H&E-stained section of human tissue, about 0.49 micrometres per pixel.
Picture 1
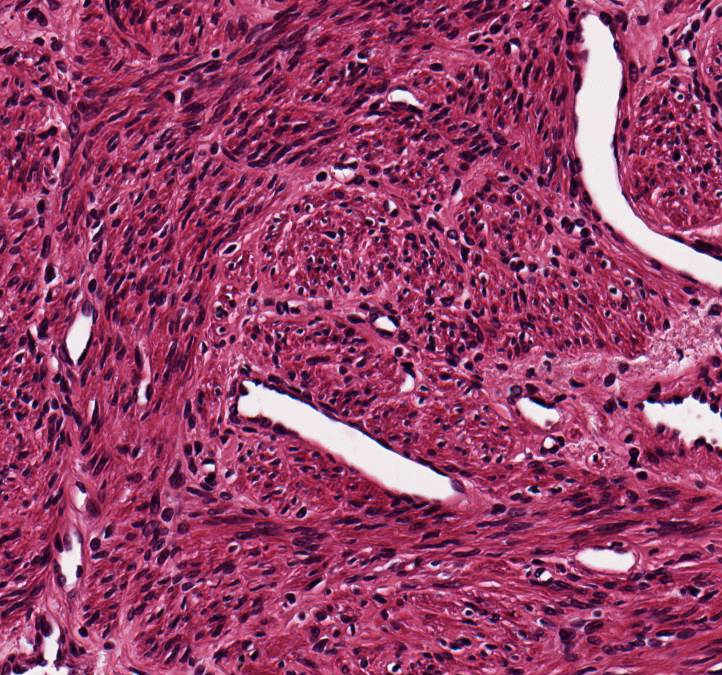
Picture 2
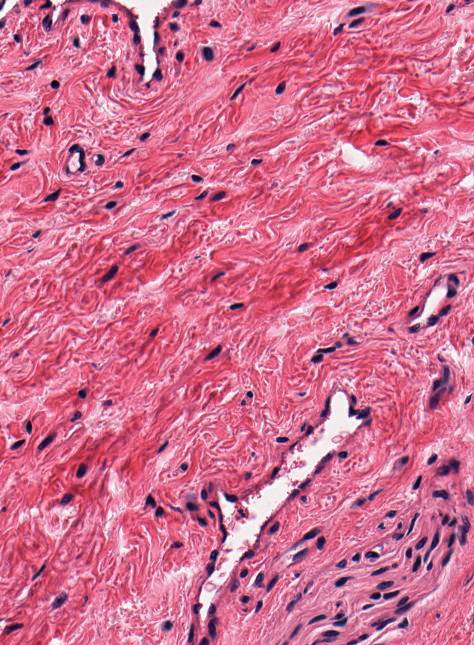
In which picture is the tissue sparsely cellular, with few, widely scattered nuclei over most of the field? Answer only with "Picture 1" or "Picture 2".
Picture 2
